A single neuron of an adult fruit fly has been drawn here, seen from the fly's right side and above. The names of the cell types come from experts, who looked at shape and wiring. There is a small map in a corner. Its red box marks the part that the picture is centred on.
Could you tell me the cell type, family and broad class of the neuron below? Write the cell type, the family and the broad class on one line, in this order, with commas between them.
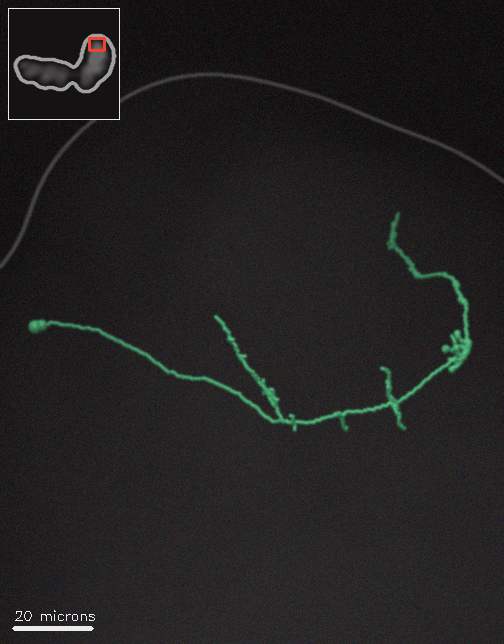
C2, C, optic-lobe intrinsic neuron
